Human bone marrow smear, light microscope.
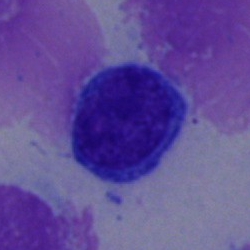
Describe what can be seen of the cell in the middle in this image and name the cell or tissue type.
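Looking first at the thin rim of cytoplasm, it stains a deep blue, and I can't make out any granules in it. Turning to the nucleus, the chromatin is dense and dark purple, and I see no distinct nucleolus. So what we have here is a lymphocyte.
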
